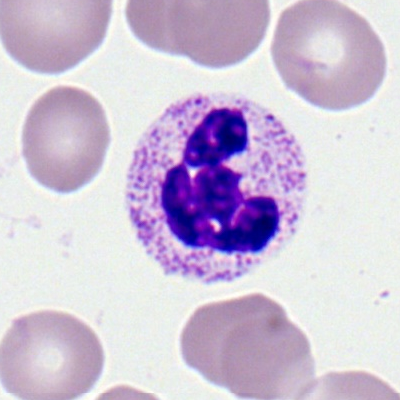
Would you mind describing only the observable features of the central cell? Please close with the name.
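The nucleus is divided into several joined lobes that curve in a C shape, opening toward the right. Its chromatin is dense, dark purple and clumped. Fine lilac granules are scattered throughout the cytoplasm. The central cell is a segmented neutrophil.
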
